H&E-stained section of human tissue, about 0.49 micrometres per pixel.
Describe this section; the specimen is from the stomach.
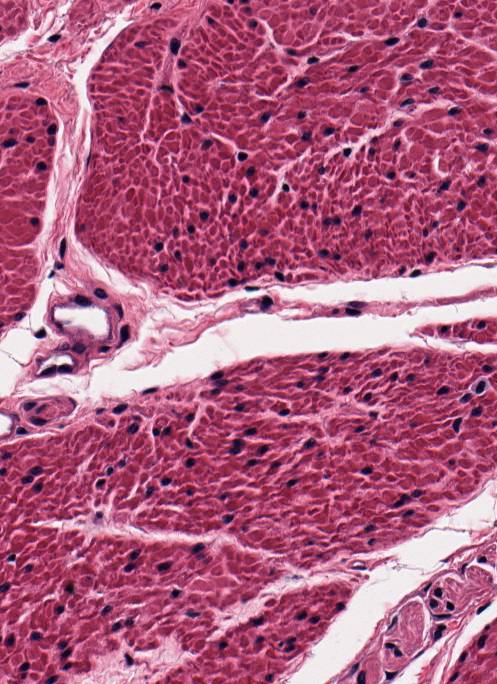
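Large bundles of eosinophilic muscle cells fill the field, separated by thin pale connective tissue septa. The muscle cell cytoplasm shows no cross-striations. Epithelium is absent throughout, and the septa between bundles contain no fat cells.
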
